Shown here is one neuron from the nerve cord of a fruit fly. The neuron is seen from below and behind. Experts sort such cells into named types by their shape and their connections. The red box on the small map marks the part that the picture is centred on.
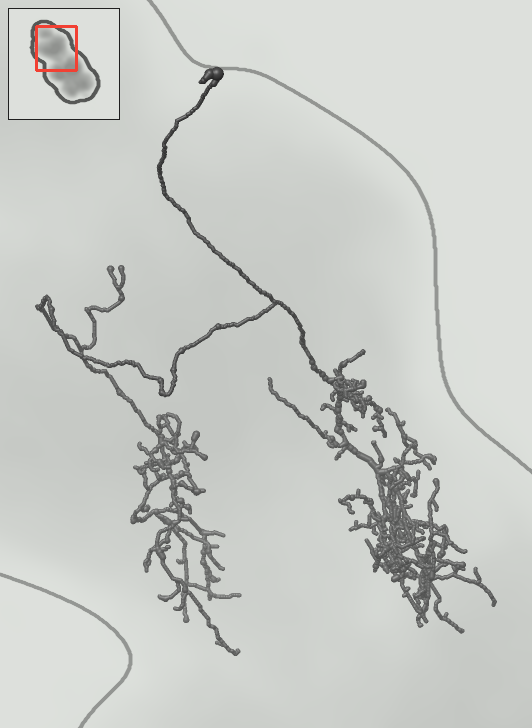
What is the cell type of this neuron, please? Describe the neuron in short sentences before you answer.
The picture shows dozens of branch ends. As drawn here it is taller than it is wide. This is a nerve-cord intrinsic neuron. It is of cell type IN19B111.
